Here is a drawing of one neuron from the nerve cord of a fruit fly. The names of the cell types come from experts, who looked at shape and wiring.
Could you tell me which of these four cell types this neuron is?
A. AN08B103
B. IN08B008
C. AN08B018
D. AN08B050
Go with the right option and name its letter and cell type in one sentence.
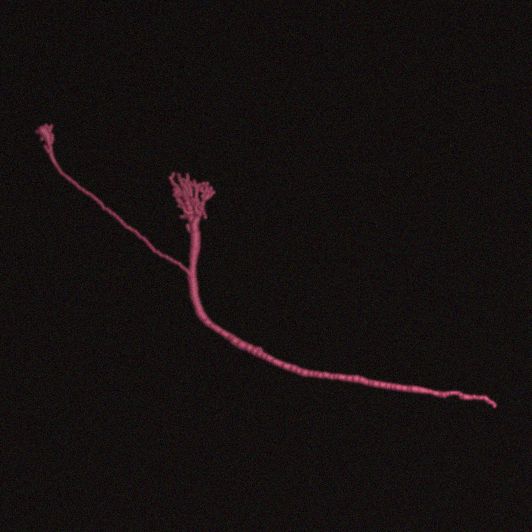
The cell type IN08B008, option B, is that of the neuron.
